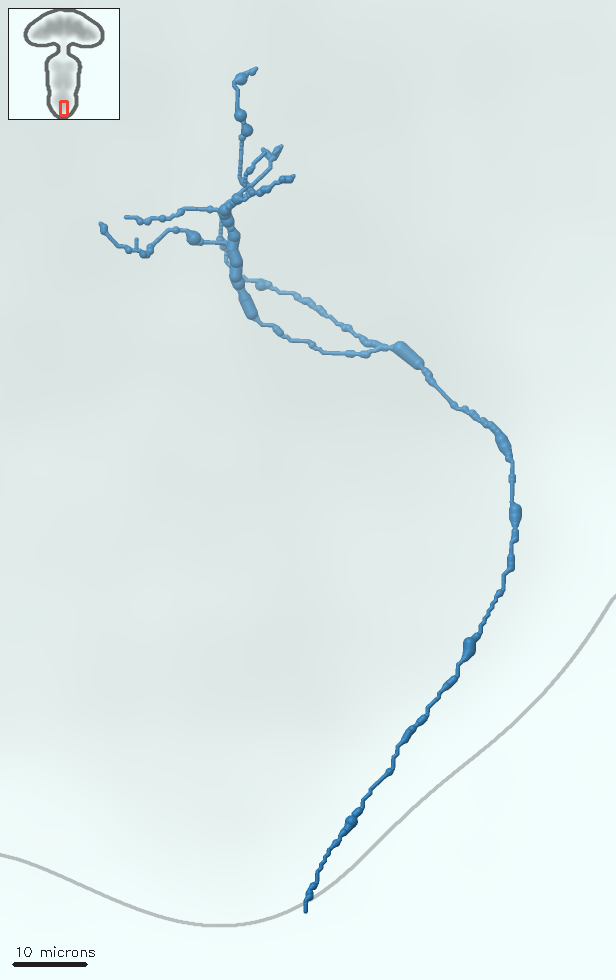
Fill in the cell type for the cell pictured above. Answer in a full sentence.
The cell type is SNxx04.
